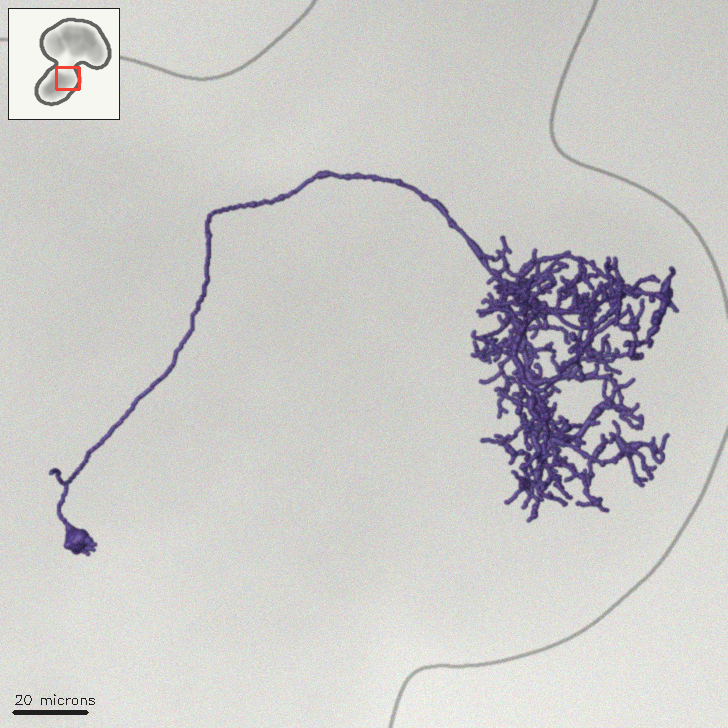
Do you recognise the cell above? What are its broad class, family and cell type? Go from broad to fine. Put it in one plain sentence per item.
A nerve-cord intrinsic neuron of hemilineage 06B, type IN06B029.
